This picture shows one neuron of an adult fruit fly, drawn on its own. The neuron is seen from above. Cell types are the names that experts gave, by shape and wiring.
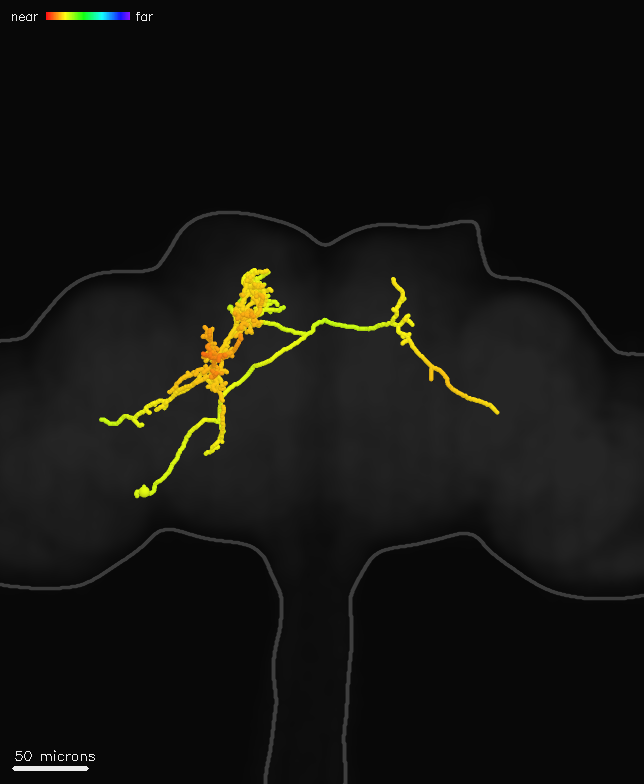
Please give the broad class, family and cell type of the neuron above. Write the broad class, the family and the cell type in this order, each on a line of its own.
central-brain intrinsic neuron
hemilineage SMPpv2_dorsal
SIP052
